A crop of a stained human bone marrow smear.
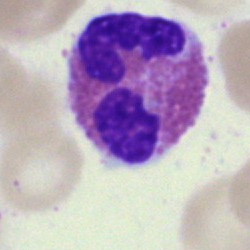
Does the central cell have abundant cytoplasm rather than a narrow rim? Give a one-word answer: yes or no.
Yes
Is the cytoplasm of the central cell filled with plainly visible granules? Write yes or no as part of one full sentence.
Yes, it is many visible granules that the cytoplasm of this cell contains.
